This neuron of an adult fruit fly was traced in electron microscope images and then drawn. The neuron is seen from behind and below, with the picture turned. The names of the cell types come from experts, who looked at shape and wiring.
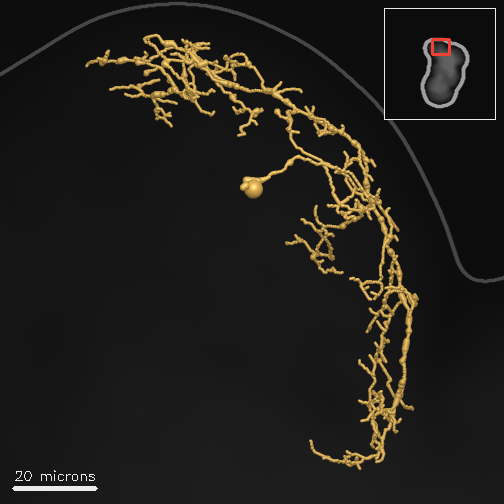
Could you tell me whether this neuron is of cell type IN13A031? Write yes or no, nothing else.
no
